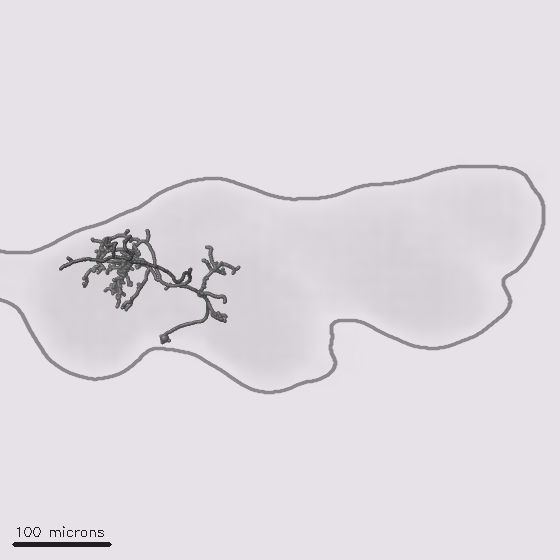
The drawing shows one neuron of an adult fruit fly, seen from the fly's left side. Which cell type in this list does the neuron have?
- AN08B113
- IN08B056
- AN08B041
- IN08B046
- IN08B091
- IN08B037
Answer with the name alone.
IN08B037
